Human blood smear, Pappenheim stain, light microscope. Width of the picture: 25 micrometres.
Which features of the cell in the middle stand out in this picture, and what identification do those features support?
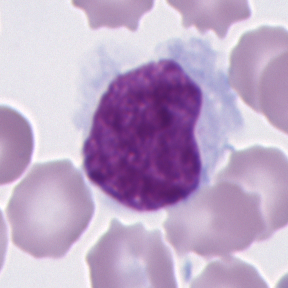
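Look first at the outer edge of the cytoplasm: it is ragged and frayed, not smooth. The nucleus fills most of the cell. You won't find distinct granules in the cytoplasm, nor any vacuoles. What you are looking at is a hairy cell.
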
